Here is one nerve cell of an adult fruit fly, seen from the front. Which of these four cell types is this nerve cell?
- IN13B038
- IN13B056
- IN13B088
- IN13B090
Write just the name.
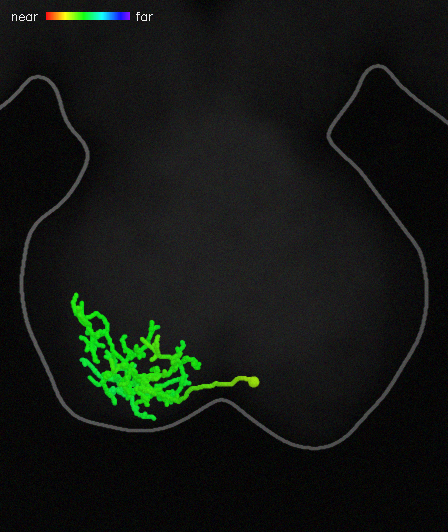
IN13B056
